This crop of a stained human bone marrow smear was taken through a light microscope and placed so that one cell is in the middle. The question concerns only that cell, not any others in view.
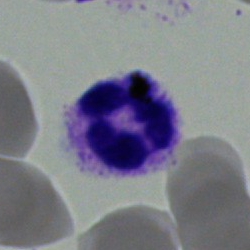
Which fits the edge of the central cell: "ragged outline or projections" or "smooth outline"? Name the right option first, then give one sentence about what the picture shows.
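Ragged outline or projections. The cell is roughly round with a finely ragged edge.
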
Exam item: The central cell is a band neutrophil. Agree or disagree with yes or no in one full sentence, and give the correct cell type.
No, that is not a band neutrophil; the middle cell is a segmented neutrophil.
